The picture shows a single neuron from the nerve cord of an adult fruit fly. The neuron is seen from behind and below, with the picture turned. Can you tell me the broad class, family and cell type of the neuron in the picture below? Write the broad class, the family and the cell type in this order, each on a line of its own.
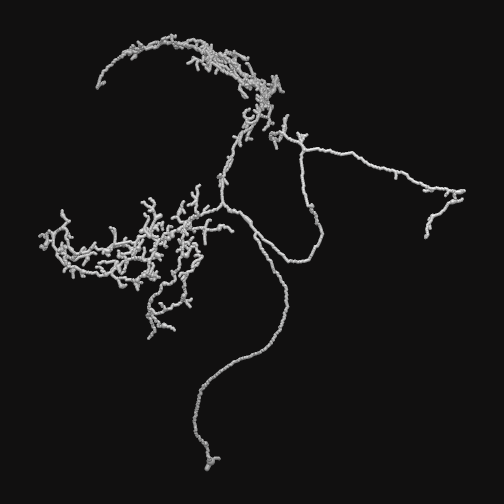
nerve-cord intrinsic neuron
hemilineage 23B
IN23B060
